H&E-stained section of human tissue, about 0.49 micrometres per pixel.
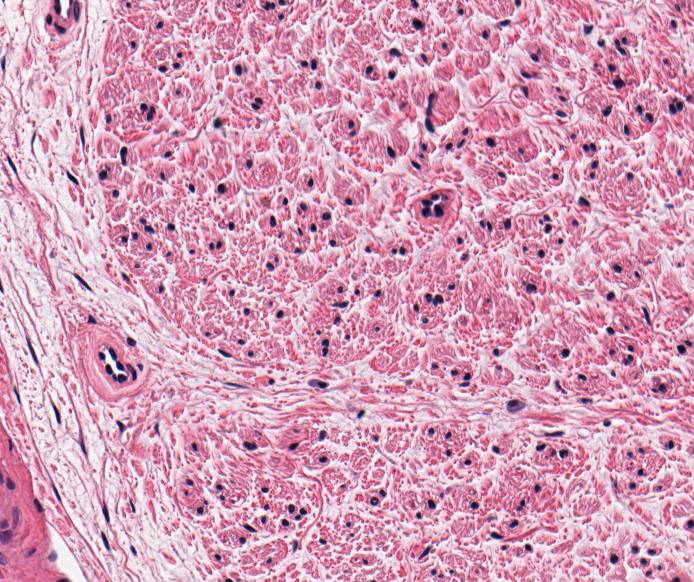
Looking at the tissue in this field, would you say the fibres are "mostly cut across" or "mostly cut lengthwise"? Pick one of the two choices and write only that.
Mostly cut across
